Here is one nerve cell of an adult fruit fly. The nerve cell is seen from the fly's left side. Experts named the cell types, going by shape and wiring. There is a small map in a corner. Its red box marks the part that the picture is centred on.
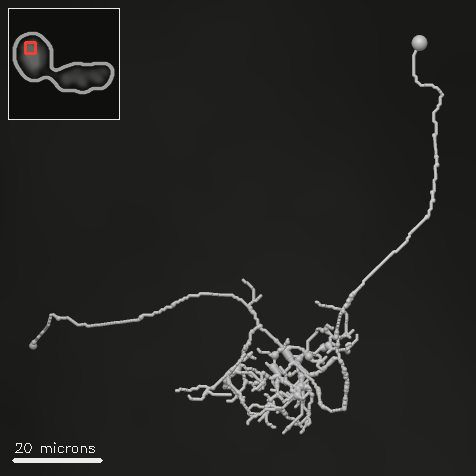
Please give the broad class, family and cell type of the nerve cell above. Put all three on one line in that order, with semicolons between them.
central-brain intrinsic neuron; class CX; FC1F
